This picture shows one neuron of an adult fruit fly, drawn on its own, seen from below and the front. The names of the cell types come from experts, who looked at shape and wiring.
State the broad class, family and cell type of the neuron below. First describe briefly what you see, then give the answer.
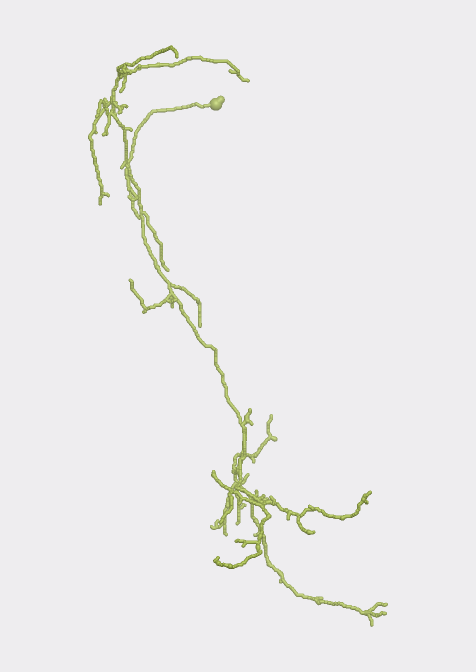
The cell body is at the top of the picture. Dozens of branch ends can be seen. This is a central-brain intrinsic neuron. The family is hemilineage SMPad2. The cell type is CB3143.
